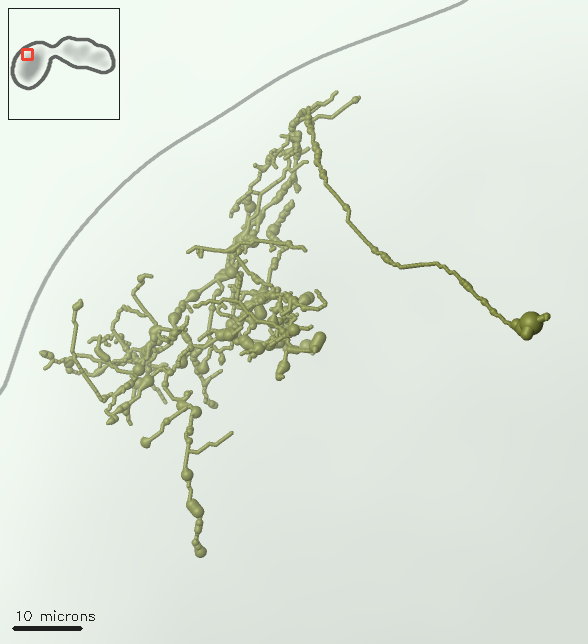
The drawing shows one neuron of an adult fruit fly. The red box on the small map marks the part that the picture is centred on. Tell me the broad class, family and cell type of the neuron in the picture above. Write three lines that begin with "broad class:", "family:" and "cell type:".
broad class: central-brain intrinsic neuron
family: hemilineage MD_SA1
cell type: GNG398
